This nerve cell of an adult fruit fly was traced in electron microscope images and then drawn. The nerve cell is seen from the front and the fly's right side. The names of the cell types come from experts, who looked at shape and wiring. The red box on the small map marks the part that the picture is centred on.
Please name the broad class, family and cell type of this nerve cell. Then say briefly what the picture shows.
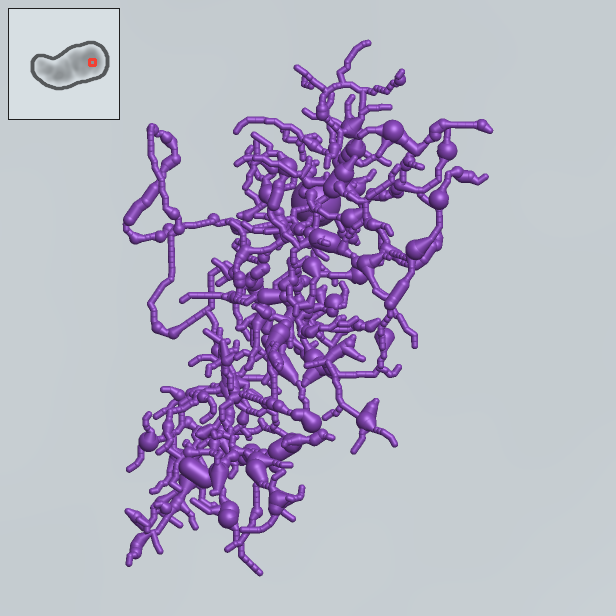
Its broad class is optic-lobe intrinsic neuron. The family is LPi. It is of cell type LPi3412. The picture shows dozens of branch ends. As drawn here it is taller than it is wide.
